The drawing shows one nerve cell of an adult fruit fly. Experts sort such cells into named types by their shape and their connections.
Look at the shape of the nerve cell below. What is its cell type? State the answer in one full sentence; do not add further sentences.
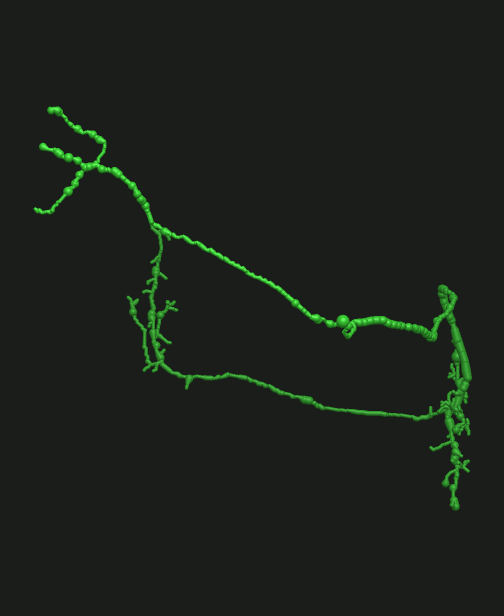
As its cell type, this neuron has LLPC2.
